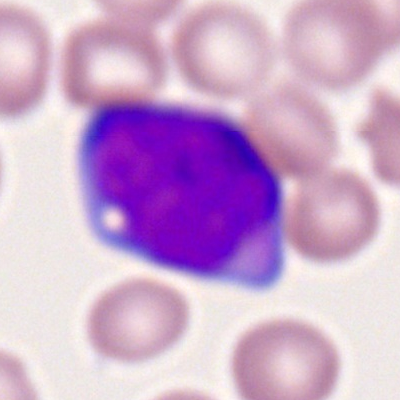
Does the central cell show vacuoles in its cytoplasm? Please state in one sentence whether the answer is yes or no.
Yes, clear vacuoles, one or more, are held in the cytoplasm of this cell.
